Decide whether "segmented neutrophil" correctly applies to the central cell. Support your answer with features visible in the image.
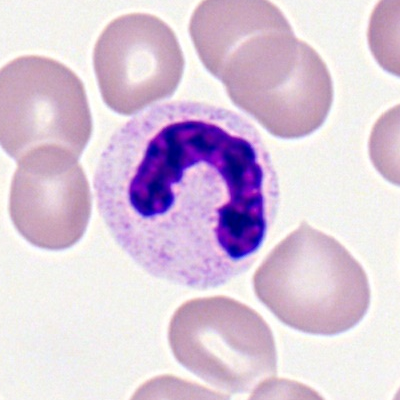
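Nucleus: curved, its open side facing downward; this goes with band neutrophil.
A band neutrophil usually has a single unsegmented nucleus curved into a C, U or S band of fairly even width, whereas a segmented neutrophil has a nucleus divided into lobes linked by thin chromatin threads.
Chromatin: dark purple and coarsely clumped; this fits both names.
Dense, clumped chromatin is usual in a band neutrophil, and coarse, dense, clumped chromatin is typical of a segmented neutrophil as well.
Outline round and smooth; no nucleoli in the nucleus; cytoplasm plentiful and pale pink, with fine lilac granules scattered through it. Verdict: segmented neutrophil does not fit; the cell is a band neutrophil.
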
